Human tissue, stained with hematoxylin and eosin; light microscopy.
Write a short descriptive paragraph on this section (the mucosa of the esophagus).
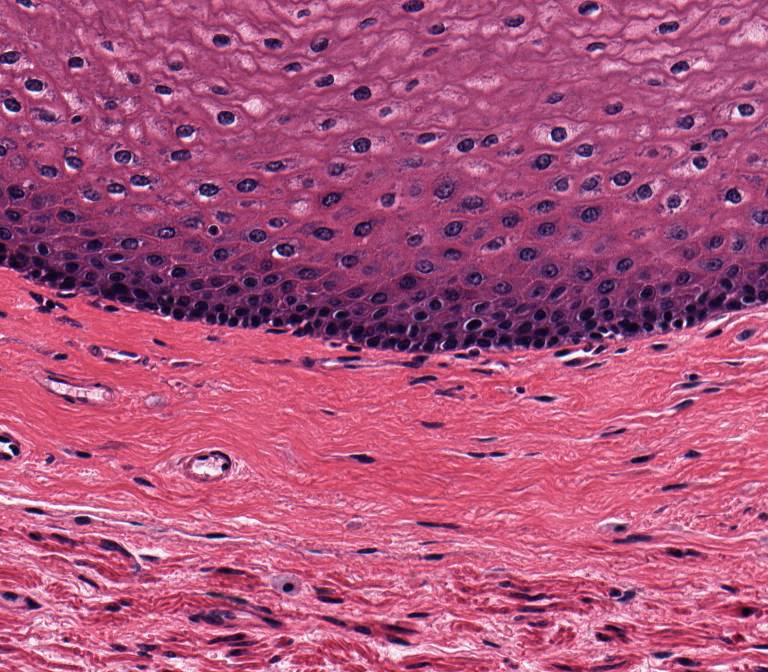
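Upper half: stratified squamous epithelium; lower half: connective tissue. Higher epithelial cells larger, polygonal, with pale pink cytoplasm and round central nuclei. Epithelium–stroma junction a smooth, gentle curve, no deep downward ridges. Sparse spindle-shaped nuclei scattered among the stromal collagen fibres.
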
